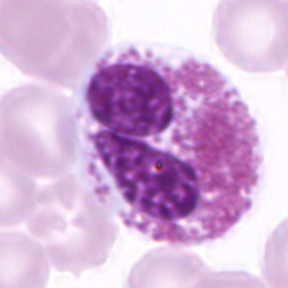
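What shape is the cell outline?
Roughly round.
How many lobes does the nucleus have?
Two, with no nucleoli visible in them.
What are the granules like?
Round and fairly even in size.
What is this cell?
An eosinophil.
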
